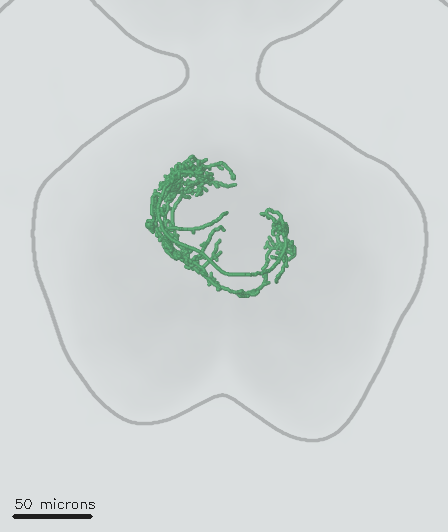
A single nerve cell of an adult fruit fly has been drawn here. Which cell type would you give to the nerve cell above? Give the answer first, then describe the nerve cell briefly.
Its cell type is IN01A045. It is a nerve-cord intrinsic neuron. From left to right in the picture it spans about 95 microns. As drawn here it is about as wide as it is tall.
